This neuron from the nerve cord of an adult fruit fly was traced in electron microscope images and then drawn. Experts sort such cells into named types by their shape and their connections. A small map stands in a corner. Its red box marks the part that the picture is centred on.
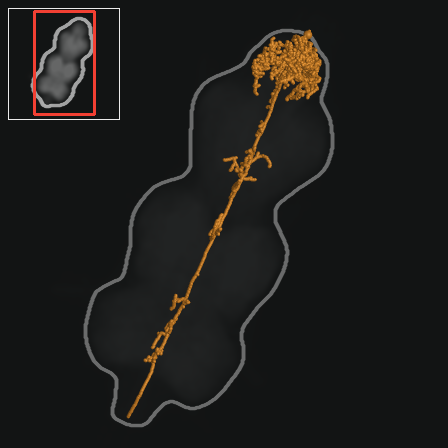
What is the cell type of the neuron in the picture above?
ANXXX099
